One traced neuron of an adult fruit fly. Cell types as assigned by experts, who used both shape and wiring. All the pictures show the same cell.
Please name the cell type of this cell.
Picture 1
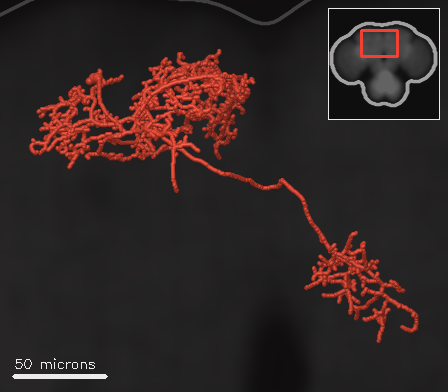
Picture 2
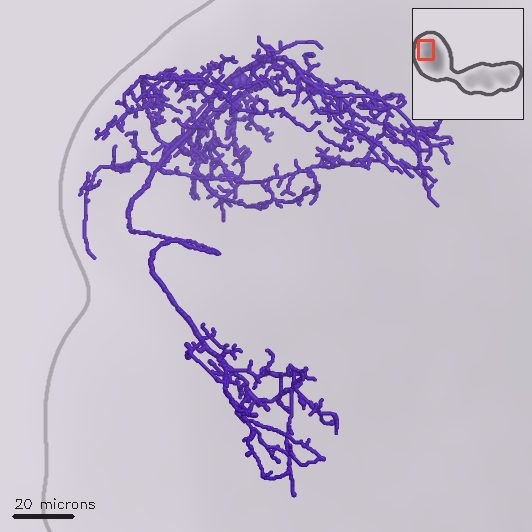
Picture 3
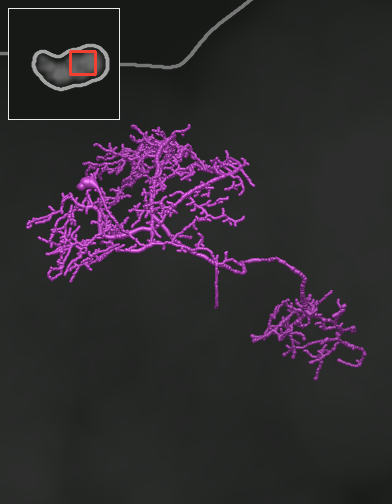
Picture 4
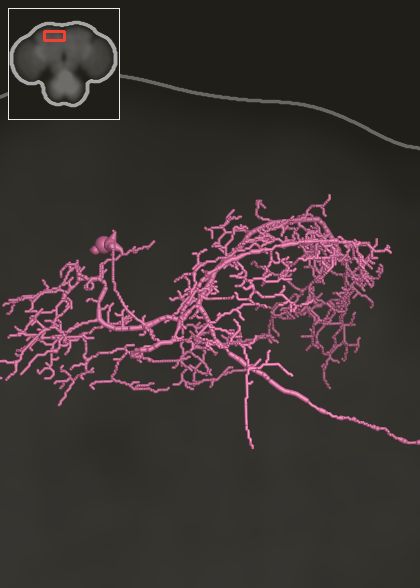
SMP148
